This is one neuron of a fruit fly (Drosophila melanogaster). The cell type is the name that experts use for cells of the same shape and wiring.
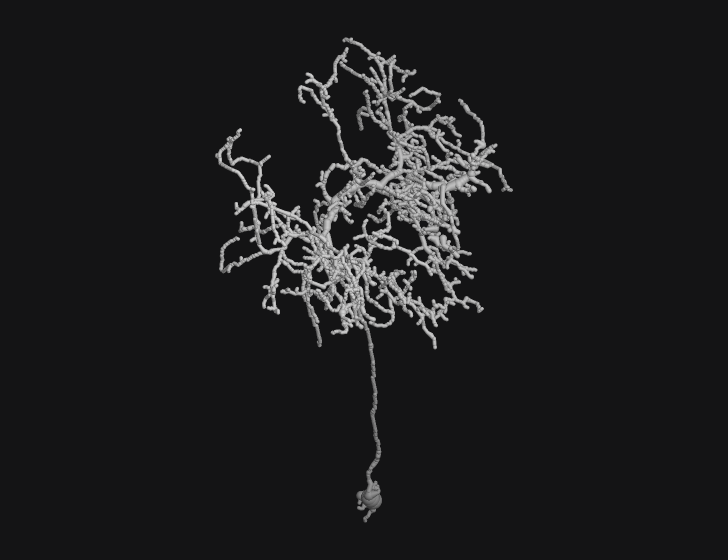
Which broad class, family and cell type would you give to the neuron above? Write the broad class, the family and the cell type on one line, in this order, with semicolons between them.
nerve-cord intrinsic neuron; hemilineage 12B; IN12B009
